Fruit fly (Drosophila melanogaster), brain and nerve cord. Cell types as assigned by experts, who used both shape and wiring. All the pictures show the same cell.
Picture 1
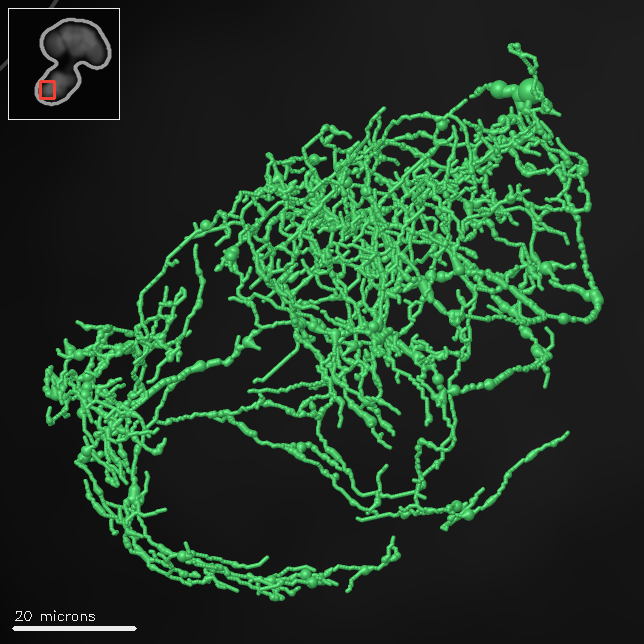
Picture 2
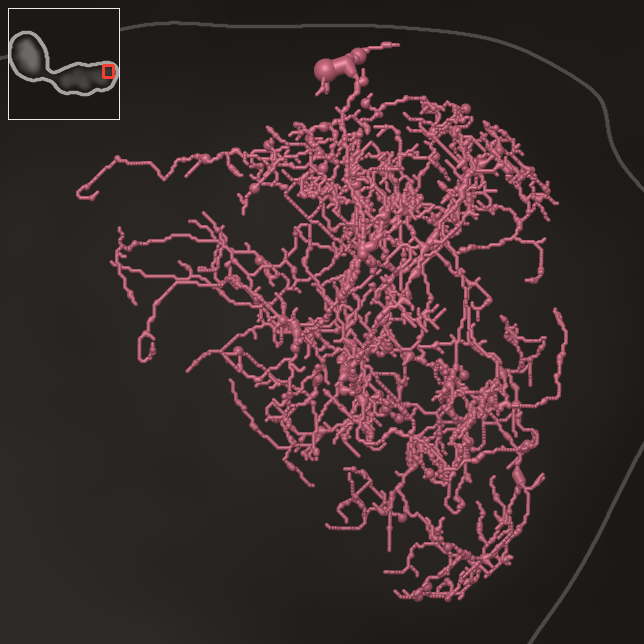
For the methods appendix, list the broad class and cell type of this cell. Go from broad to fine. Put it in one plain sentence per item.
A nerve-cord intrinsic neuron, type INXXX293.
